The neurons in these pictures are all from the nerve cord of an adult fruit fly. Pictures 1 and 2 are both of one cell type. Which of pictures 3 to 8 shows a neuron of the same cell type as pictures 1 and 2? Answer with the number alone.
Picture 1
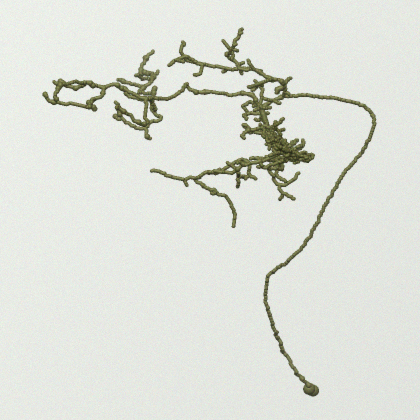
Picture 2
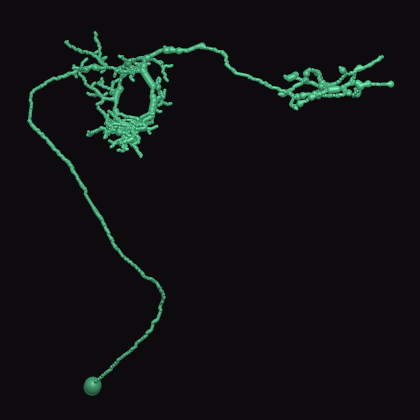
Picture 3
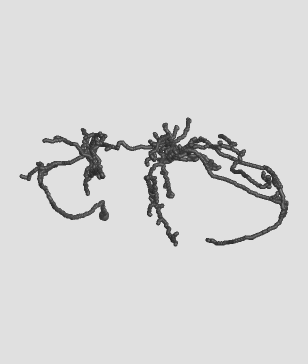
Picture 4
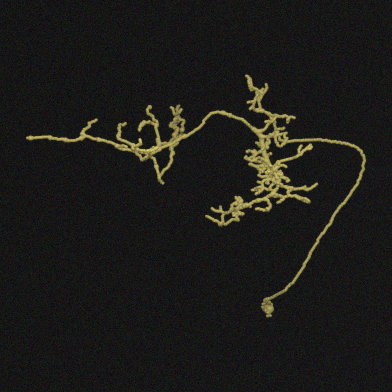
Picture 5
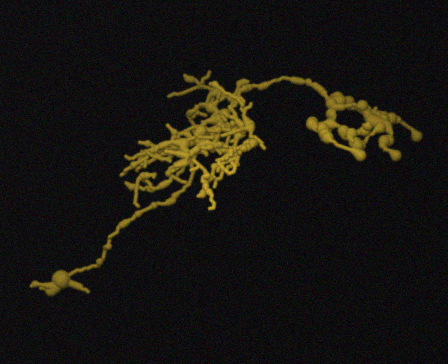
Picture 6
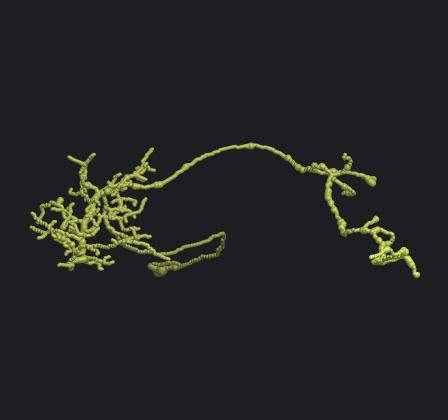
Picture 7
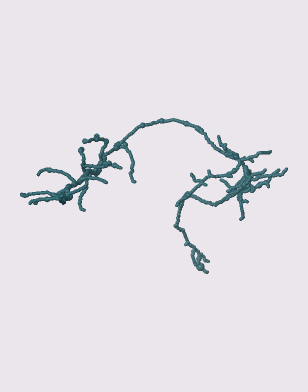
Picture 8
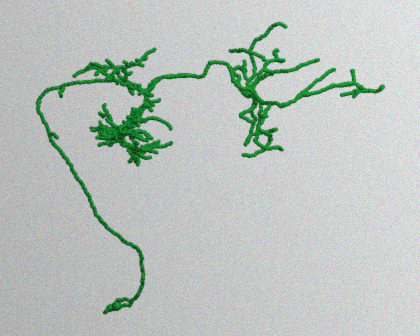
8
